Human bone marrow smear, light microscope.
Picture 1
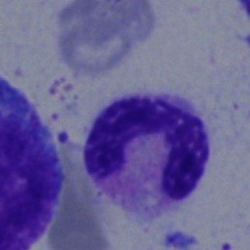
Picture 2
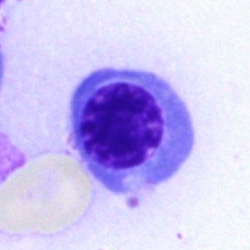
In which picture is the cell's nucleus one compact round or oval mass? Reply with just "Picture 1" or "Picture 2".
Picture 2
